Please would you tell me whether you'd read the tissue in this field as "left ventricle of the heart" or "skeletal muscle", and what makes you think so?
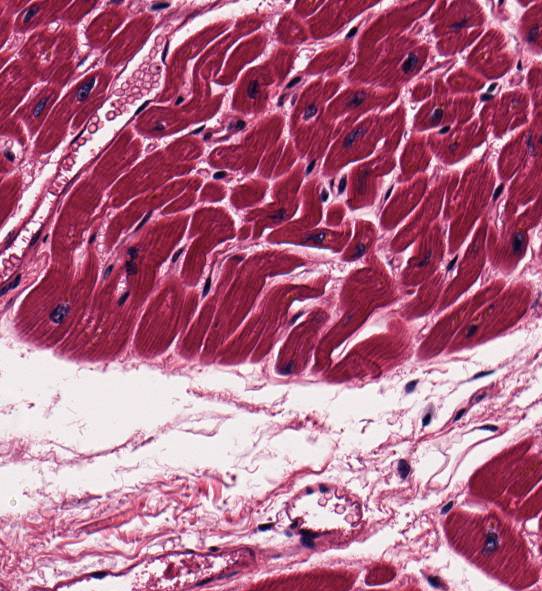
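This is left ventricle of the heart, not skeletal muscle. Cardiac muscle fills the upper two-thirds of the field, its fibres branching and joining one another instead of running as separate straight parallel fibres.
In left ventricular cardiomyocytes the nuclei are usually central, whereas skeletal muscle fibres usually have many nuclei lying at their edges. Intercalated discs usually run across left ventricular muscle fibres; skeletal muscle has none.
Loose connective tissue occupies the lower third.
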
